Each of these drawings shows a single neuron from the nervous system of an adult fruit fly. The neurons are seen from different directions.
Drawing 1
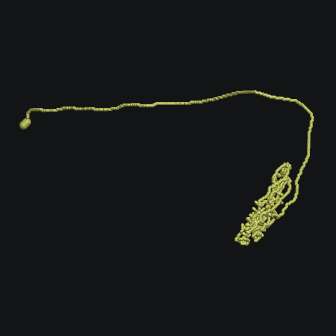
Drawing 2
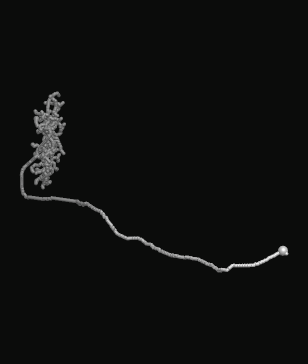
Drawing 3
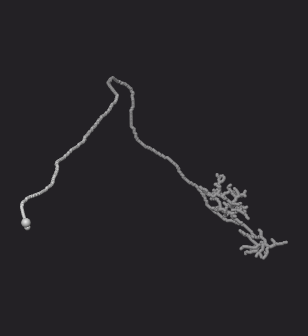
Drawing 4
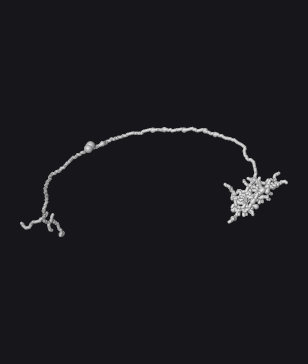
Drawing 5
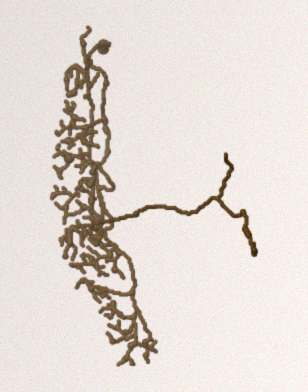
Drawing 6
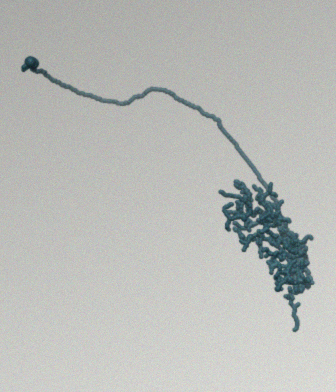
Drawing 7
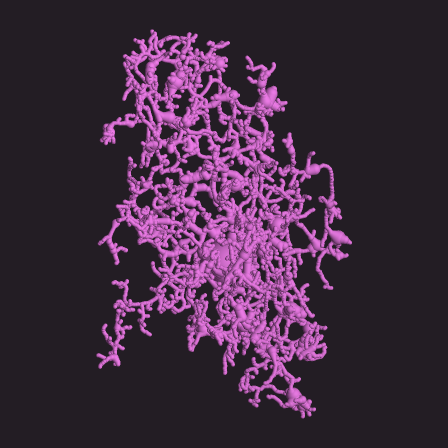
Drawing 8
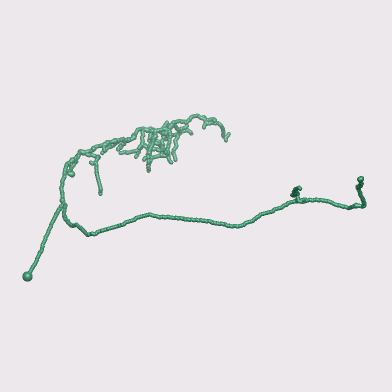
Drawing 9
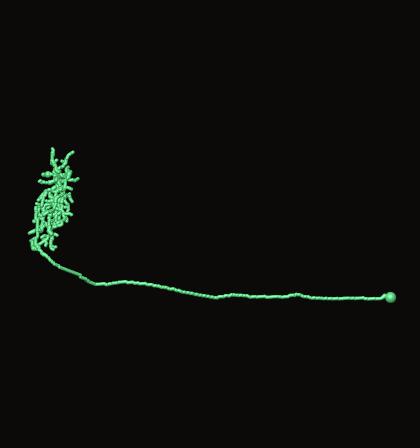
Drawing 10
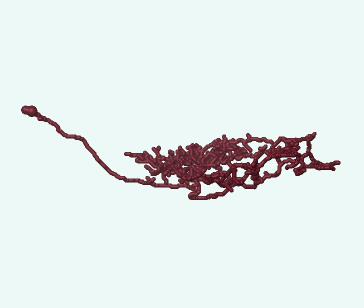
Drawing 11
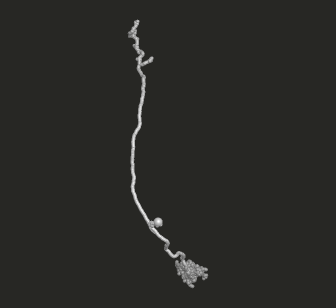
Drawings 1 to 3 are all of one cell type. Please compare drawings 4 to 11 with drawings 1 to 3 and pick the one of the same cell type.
Drawing 9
